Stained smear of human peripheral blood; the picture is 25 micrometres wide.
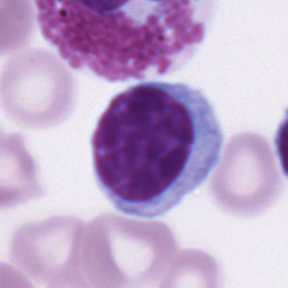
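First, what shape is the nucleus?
It is round, with no indentation or lobes; it lies toward the left of the cell, measures about 10 by 9 micrometres and fills about 70% of the cell's area.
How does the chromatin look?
Dense, dark purple and mottled.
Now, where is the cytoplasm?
It forms a pale blue crescent on the right side of the nucleus, and the whole cell is about 12 by 11 micrometres.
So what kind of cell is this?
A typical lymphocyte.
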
